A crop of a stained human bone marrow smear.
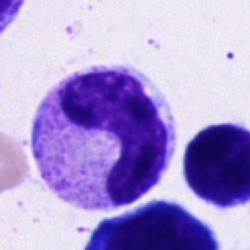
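A band neutrophil, its nucleus a single curved band in the shape of a horseshoe, not divided into separate lobes. The nucleus follows the upper and right side of the cell, with its hollow opening toward the lower left. The cytoplasm is plentiful and pale pinkish-lilac, with fine pinkish-purple granules scattered throughout.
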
